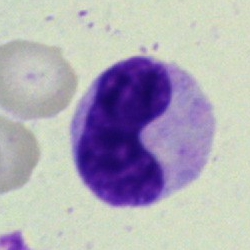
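Band neutrophil, the central cell of a stained human bone marrow smear, with a round outline. A kidney-shaped nucleus fills the left part of the cell, its indentation facing right, and no nucleoli can be seen in it.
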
